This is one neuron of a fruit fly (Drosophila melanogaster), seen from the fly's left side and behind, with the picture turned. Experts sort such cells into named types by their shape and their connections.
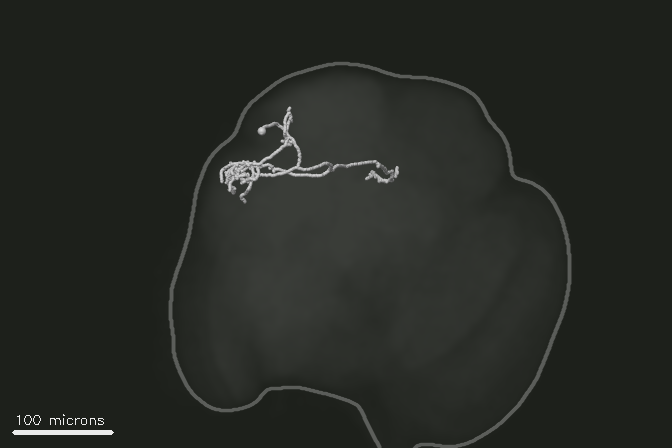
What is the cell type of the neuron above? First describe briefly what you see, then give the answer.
The cell body is at the top of the picture. From left to right in the picture it spans about 180 microns. Its broad class is central-brain intrinsic neuron. Its cell type is AVLP050.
